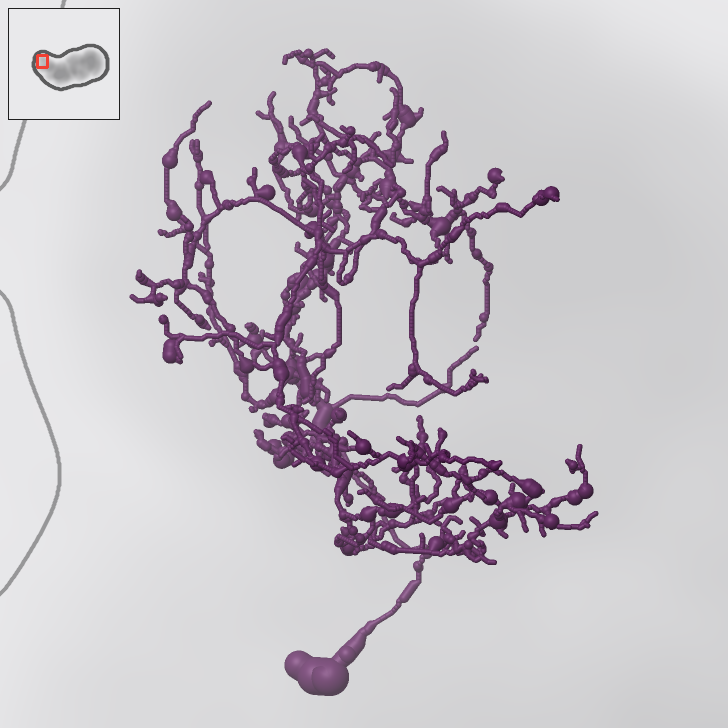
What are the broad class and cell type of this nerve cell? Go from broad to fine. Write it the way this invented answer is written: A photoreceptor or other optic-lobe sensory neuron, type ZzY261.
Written: A nerve-cord intrinsic neuron, type INXXX405.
